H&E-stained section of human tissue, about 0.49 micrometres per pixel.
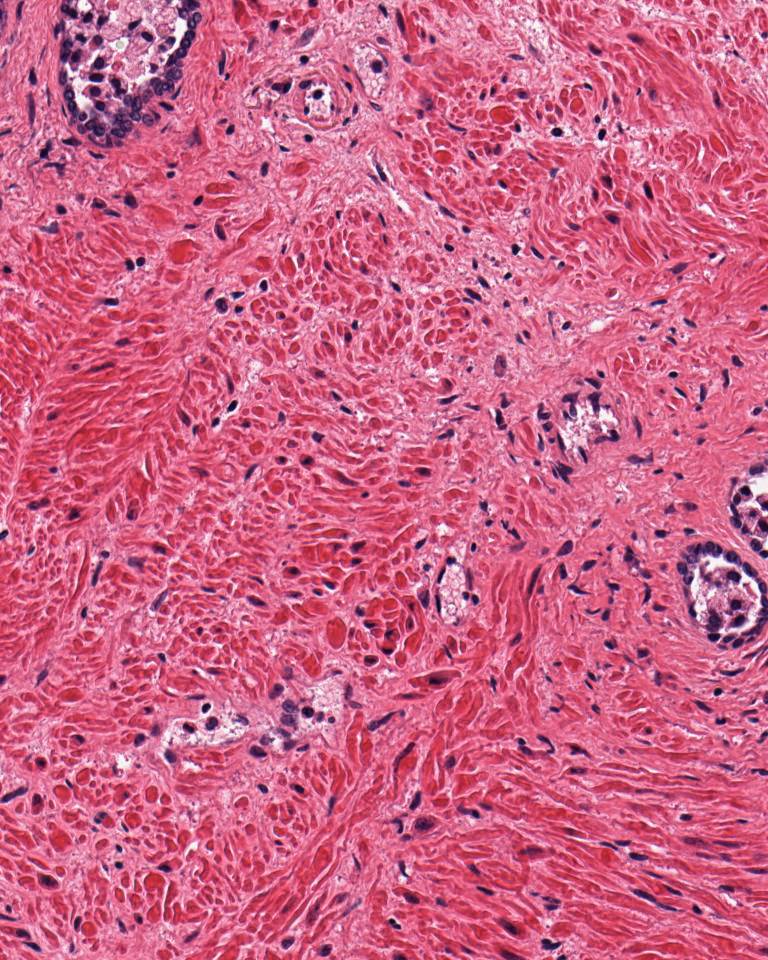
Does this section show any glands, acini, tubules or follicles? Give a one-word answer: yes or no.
Yes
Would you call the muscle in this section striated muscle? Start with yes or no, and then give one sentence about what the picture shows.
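No. Most of the field is filled by bundles of smooth muscle that run in several intersecting directions.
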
